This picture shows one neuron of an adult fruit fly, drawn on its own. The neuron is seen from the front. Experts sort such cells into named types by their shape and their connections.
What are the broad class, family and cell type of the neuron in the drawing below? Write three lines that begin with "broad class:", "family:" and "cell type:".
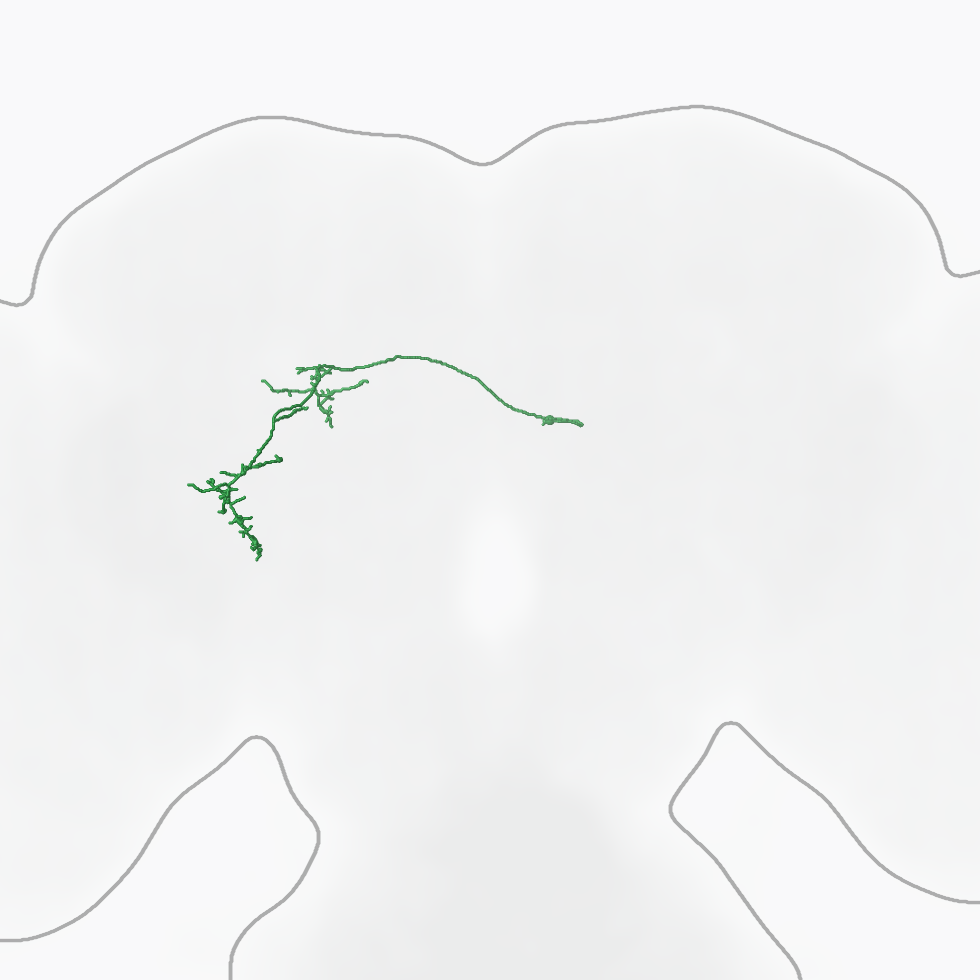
broad class: central-brain intrinsic neuron
family: hemilineage DM6_posterior
cell type: CB2902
